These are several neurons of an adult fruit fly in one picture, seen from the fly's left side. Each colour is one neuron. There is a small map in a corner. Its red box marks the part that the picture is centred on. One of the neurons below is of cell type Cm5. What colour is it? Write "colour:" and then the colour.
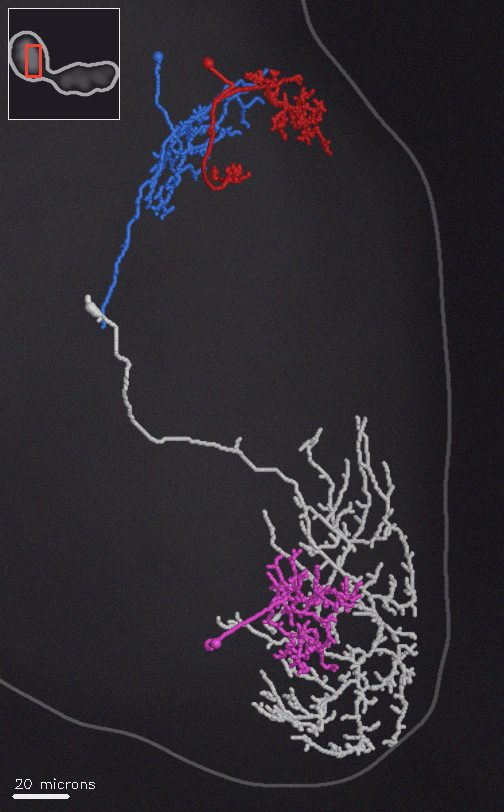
colour: magenta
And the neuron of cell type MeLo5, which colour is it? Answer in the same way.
colour: red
